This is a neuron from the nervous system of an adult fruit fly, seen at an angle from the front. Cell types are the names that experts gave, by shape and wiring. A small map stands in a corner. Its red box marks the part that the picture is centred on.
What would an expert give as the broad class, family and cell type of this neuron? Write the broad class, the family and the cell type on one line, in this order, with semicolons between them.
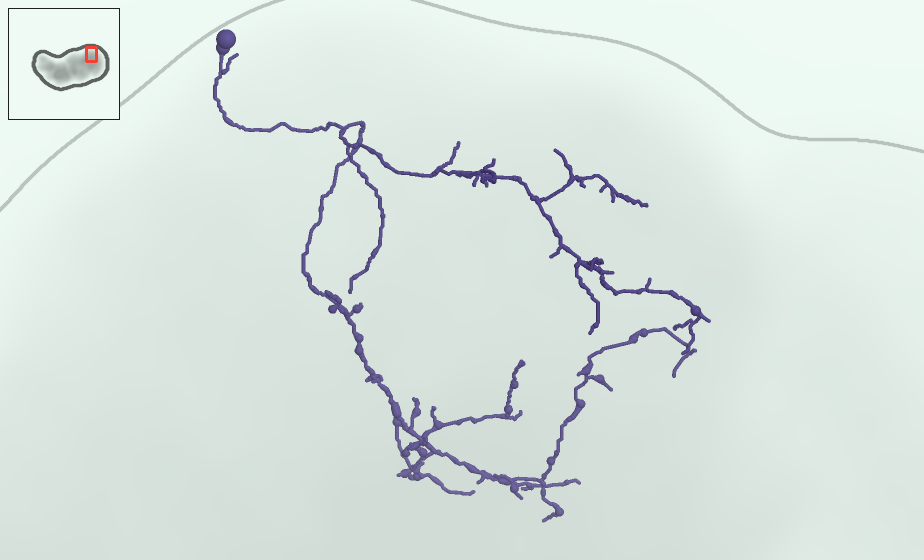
central-brain intrinsic neuron; hemilineage SLPpm1; SLP285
